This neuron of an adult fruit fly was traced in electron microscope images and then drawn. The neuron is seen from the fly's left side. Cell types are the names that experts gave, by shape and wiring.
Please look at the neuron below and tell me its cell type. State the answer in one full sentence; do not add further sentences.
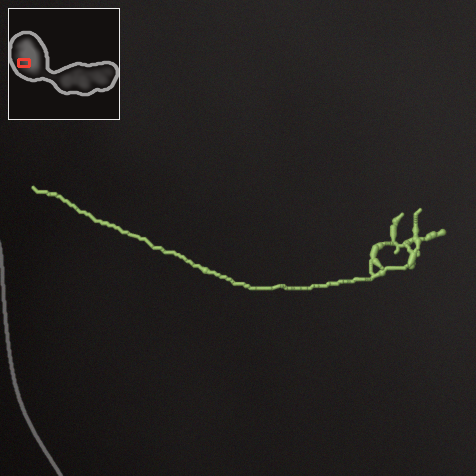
It is JO-EV5 that is the cell type of the neuron.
